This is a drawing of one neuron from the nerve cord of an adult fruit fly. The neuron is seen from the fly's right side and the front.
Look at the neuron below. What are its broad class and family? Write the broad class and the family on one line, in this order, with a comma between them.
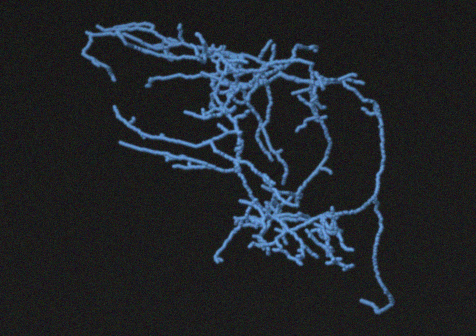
sensory neuron entering the nerve cord, class mechanosensory proprioceptive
